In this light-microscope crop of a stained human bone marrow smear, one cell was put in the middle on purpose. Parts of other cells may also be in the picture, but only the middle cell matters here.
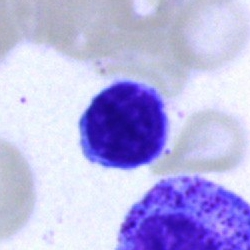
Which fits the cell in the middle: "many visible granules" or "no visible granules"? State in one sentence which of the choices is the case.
There are no visible granules in its cytoplasm.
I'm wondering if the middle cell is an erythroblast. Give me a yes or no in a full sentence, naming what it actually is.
No, that guess of an erythroblast misses; the central cell is a lymphocyte.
